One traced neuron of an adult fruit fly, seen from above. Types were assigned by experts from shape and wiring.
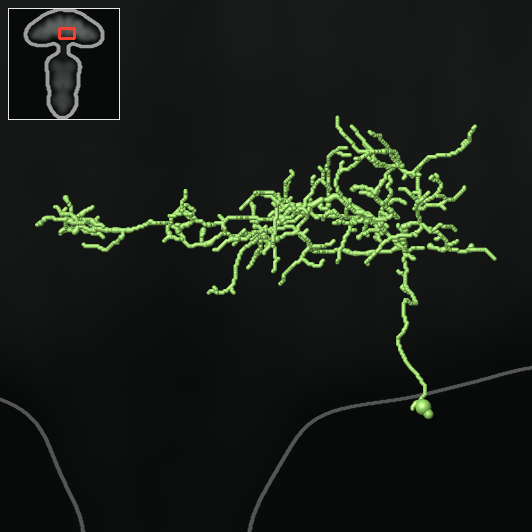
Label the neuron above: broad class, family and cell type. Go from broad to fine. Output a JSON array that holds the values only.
["central-brain intrinsic neuron", "hemilineage PSp1", "PS188"]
